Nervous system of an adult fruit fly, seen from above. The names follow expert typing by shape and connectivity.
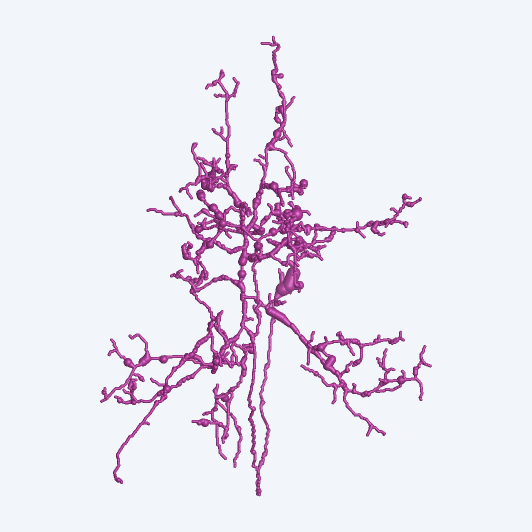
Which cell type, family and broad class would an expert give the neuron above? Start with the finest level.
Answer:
IN00A062; hemilineage 00A; nerve-cord intrinsic neuron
